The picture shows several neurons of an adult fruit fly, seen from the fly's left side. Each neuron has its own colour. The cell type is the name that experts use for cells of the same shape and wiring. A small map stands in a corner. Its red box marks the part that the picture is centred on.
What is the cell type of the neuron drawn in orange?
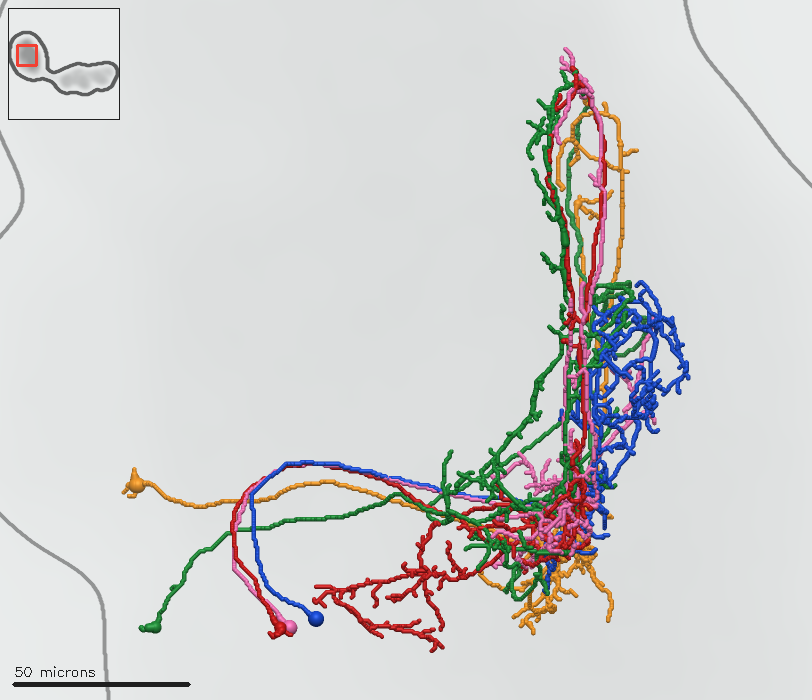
WED26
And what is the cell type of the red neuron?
WED025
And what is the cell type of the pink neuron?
WED026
